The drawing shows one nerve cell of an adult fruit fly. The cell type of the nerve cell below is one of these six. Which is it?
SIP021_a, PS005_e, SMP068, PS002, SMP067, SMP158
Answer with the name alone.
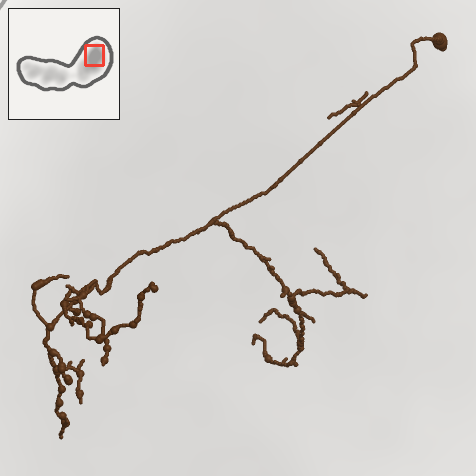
SIP021_a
